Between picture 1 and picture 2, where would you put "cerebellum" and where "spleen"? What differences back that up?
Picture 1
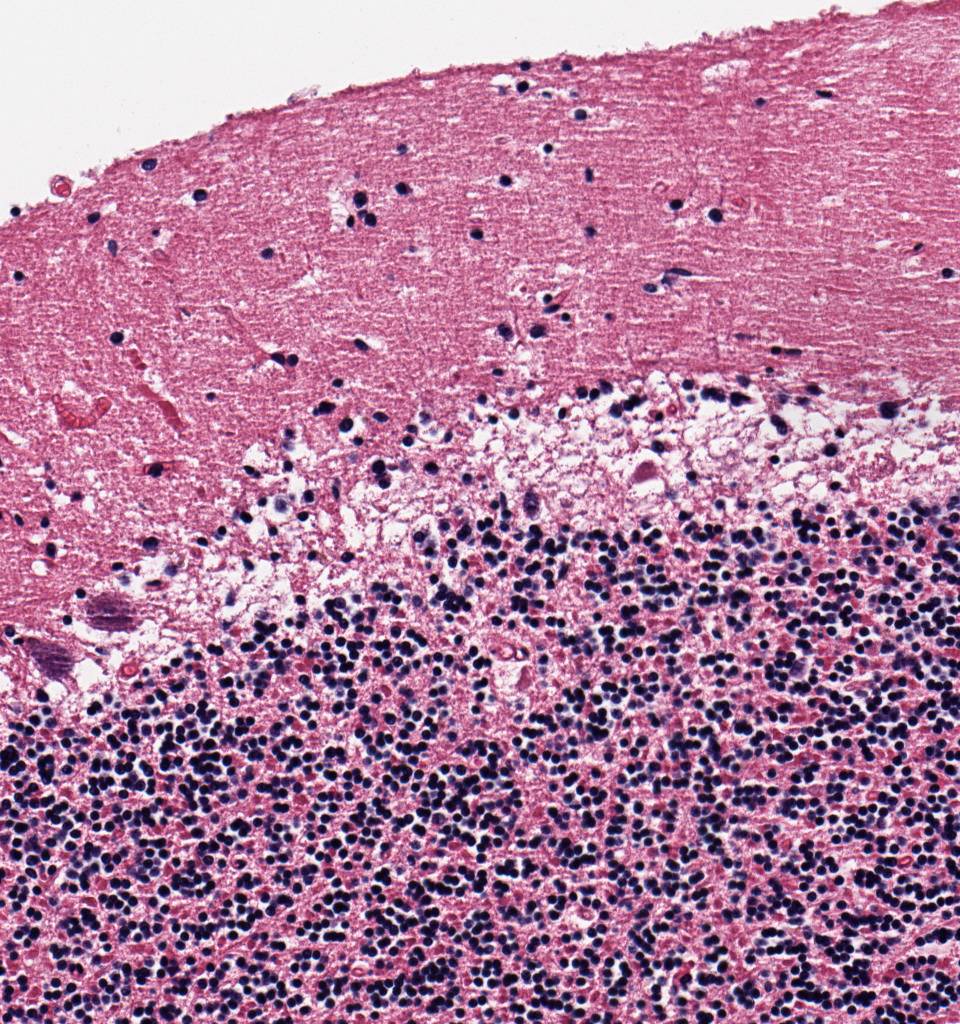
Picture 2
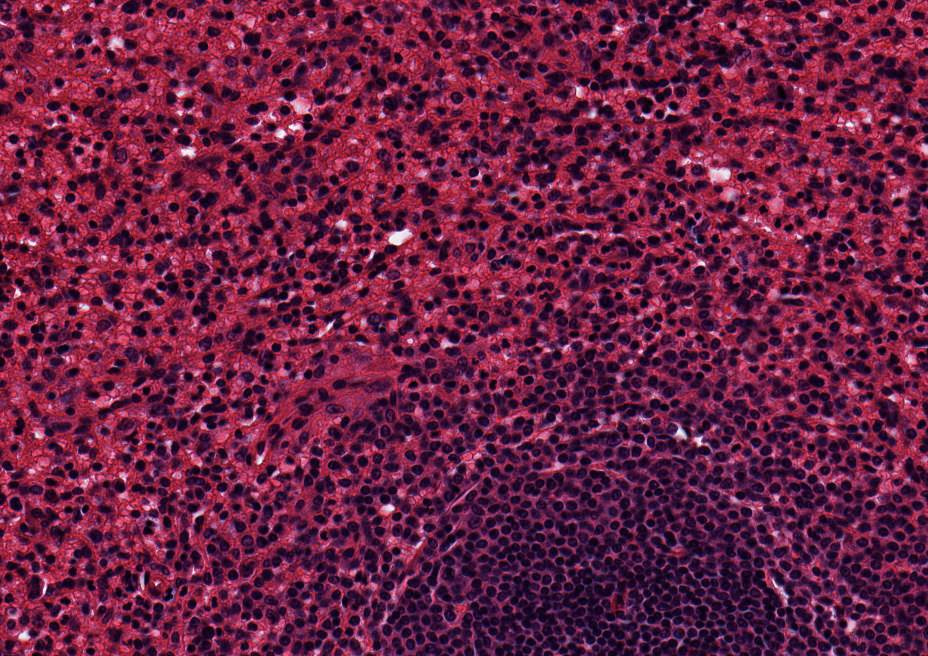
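Look first at picture 1: that is cerebellum, and picture 2 is spleen. In the cerebellum, notice the layers: a pale pink fibrillar layer with few nuclei over the upper half, and a densely cellular one over the lower half. That lower layer is crowded with small, round, dark nuclei with scant cytoplasm, broken by small irregular pink cell-free patches, while the upper layer holds only a thin scatter of small dark nuclei. The spleen is instead a solid, diffuse sheet of closely packed cells with round dark nuclei and no glands or lumens, plus a darker, more crowded corner of lymphocytes at lower right.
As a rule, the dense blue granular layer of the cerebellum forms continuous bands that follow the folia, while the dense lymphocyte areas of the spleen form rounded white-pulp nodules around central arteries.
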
